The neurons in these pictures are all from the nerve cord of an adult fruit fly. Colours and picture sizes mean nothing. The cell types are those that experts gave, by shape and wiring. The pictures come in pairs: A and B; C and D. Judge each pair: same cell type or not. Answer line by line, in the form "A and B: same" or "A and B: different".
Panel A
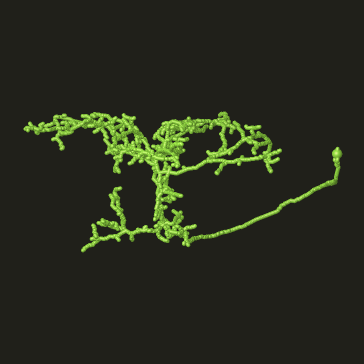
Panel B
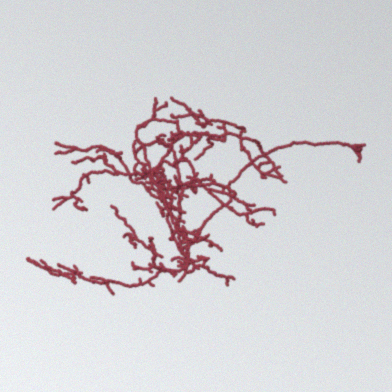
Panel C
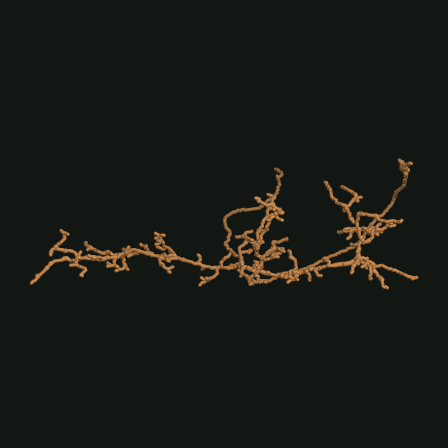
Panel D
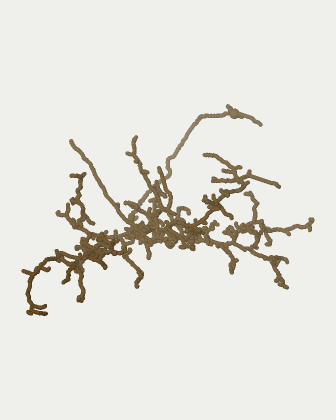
A and B: same
C and D: same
